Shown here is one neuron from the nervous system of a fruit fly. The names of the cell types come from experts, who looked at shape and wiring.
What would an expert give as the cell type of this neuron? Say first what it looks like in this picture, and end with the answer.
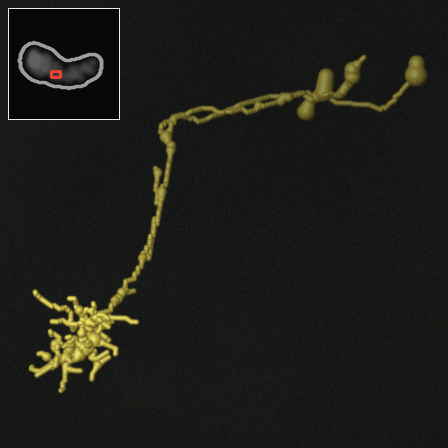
The cell body is at the upper right of the picture. In this view it is about as wide as it is tall. Its broad class is optic-lobe intrinsic neuron. Its cell type is T4d.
